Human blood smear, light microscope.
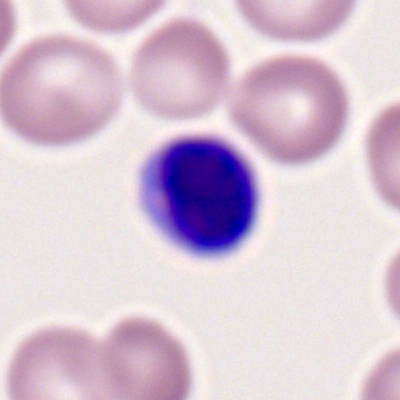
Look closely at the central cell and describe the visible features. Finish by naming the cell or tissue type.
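A smooth outline, round to slightly oval, bounds the cell. Its chromatin is dense and stains a deep purple. The scant, pale blue cytoplasm appears mainly as a thin crescent on the left side of the nucleus. This cell is a lymphocyte.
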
